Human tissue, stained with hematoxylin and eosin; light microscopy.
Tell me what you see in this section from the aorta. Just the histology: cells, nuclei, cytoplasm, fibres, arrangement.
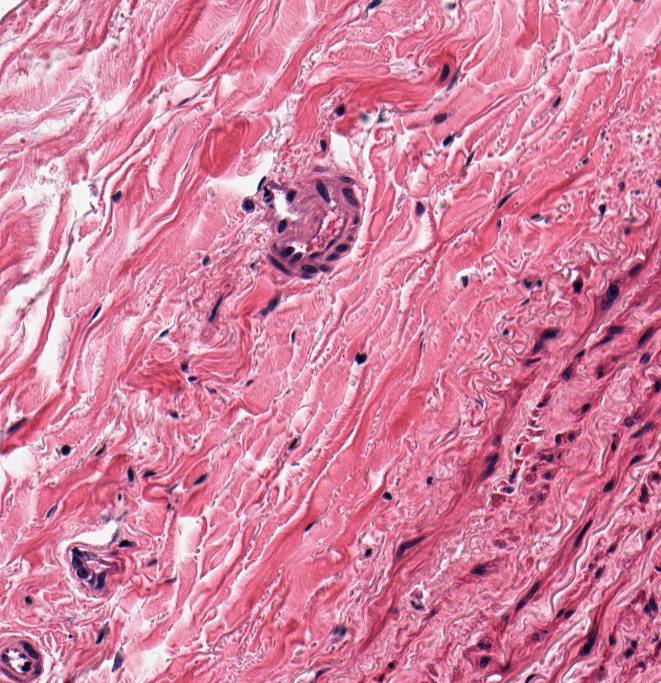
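It's all dense pink collagen bundles here, with no epithelium anywhere in the field. Cells are sparse, just small dark spindle-shaped nuclei scattered singly between the bundles. There are more of those nuclei at the lower right than at the upper left. In the upper centre sits a small vessel with a ring of dark nuclei in its wall.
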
